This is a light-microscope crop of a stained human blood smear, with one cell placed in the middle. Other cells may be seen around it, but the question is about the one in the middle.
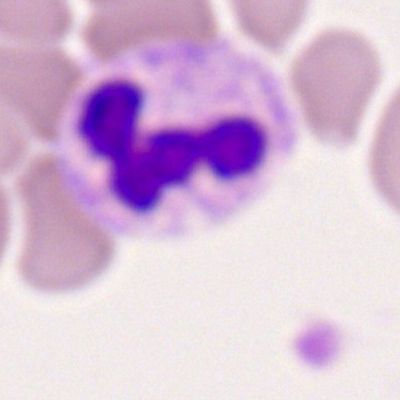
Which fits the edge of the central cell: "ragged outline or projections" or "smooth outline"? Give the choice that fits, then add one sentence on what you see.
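Smooth outline. The cell outline is roughly round and smooth.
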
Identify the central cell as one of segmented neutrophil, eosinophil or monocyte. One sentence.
The cell of interest, located centrally, is a segmented neutrophil.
